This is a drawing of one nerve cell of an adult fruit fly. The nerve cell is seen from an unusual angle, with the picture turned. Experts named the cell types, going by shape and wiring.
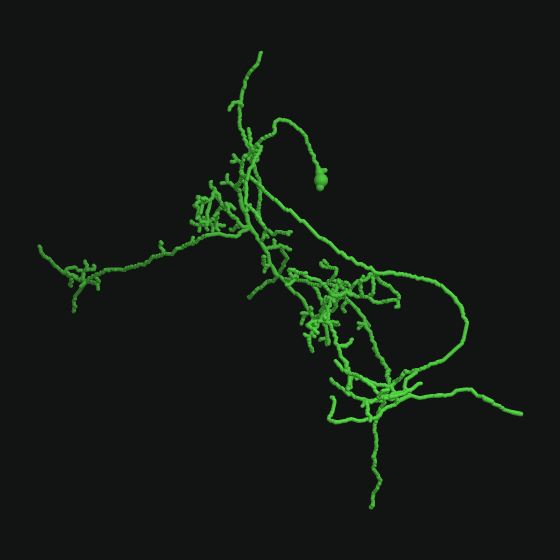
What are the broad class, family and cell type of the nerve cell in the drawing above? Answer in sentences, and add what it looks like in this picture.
It is a nerve-cord intrinsic neuron. The family is hemilineage 01A. It is of cell type IN01A069. Dozens of branch ends can be seen. In this view it is about as wide as it is tall.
